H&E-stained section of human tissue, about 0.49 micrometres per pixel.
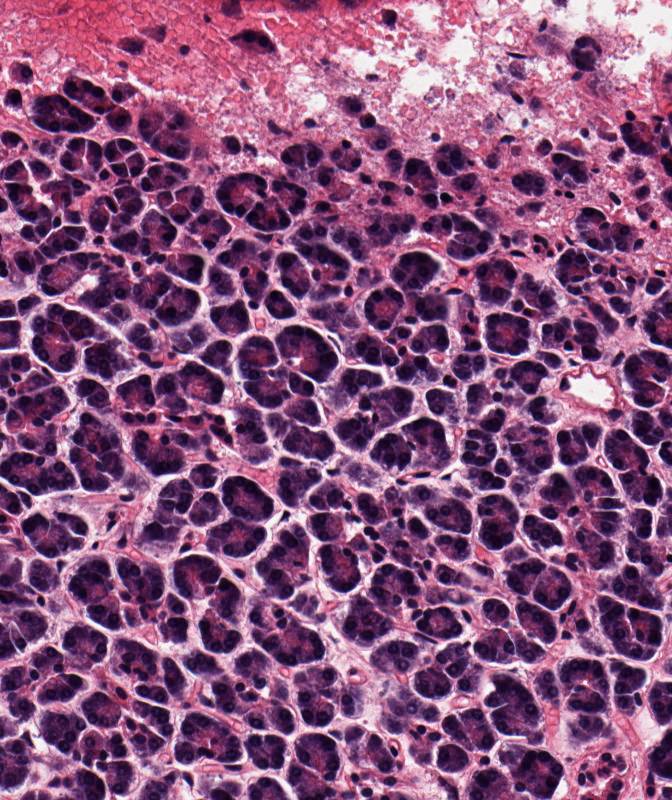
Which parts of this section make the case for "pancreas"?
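This section is pancreas.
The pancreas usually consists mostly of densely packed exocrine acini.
In keeping with this, closely packed small rounded acini fill the field from the upper third down to the bottom edge, with only scant thin pink fibrous septa between them.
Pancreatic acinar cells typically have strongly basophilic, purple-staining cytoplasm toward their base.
Here, likewise, the acinar cell cytoplasm is deep purple at the base, turning pink toward the acinar centre. The round, dark nuclei of these cells lie at their outer base.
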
